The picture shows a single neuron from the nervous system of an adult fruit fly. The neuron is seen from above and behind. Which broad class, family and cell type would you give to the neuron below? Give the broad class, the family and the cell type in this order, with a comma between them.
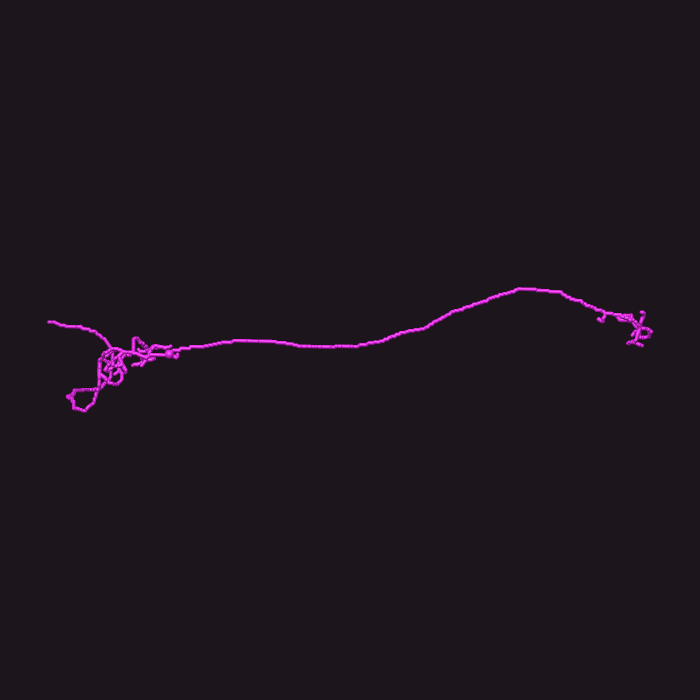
sensory neuron entering the brain, class olfactory, ORN_DL2d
